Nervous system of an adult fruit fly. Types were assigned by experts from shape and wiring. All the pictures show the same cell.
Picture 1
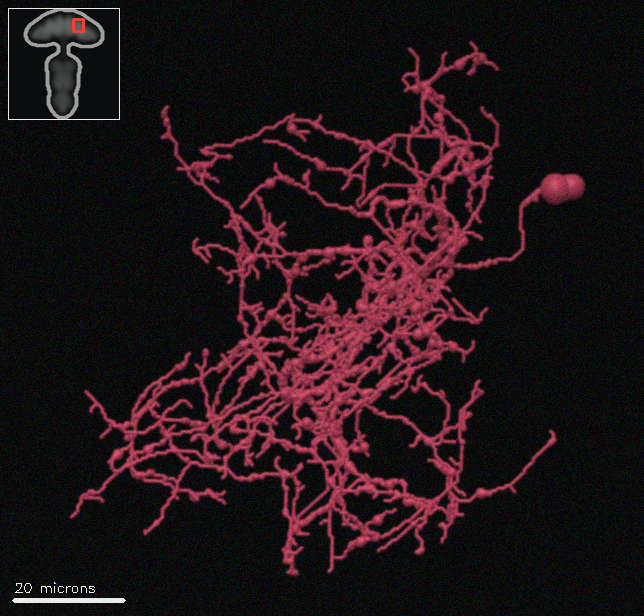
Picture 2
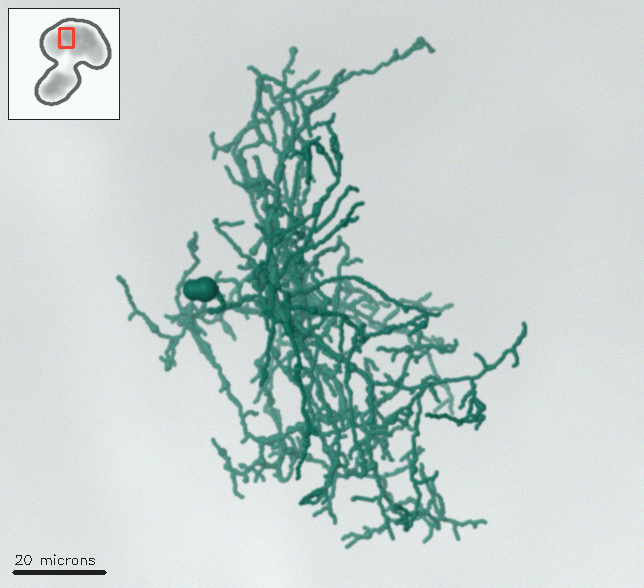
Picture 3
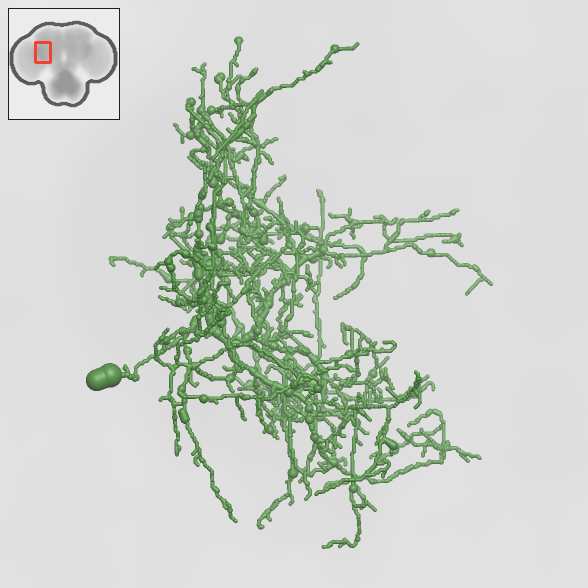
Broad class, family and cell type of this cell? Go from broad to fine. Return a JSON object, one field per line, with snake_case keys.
{
 "broad_class": "central-brain intrinsic neuron",
 "family": "hemilineage VLPl&p2_lateral",
 "cell_type": "AVLP126"
}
